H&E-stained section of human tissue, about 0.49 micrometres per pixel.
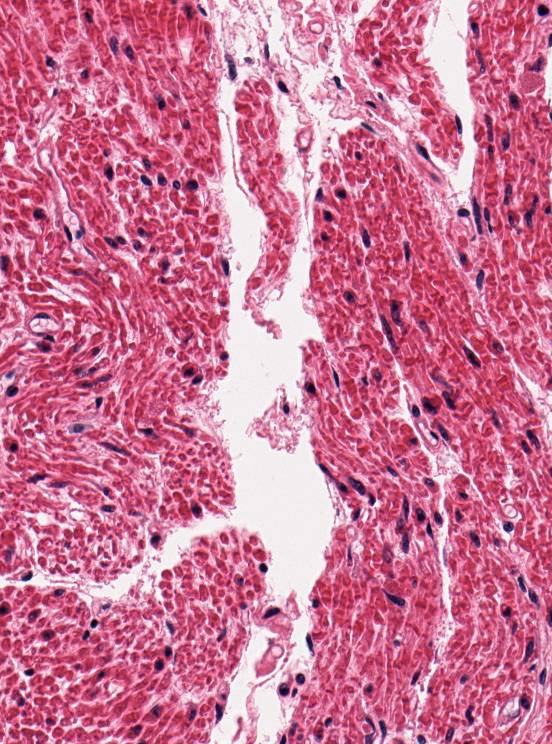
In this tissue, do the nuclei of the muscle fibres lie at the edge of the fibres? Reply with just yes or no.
No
